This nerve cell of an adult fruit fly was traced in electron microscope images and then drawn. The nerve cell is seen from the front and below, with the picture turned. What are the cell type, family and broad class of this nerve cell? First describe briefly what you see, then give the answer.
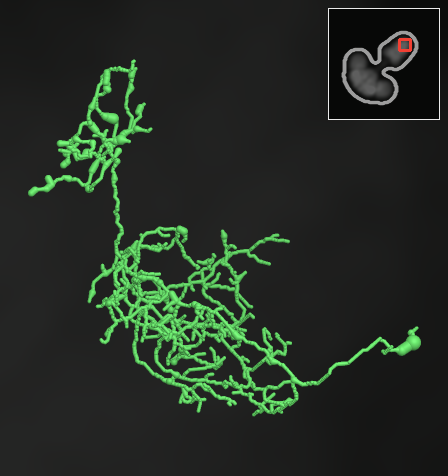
It is in the nerve cord and does not reach the brain. The cell body can be seen at the lower right of the picture. The picture shows dozens of branch ends. It is of cell type IN06A098. The family is hemilineage 06A. This is a nerve-cord intrinsic neuron.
